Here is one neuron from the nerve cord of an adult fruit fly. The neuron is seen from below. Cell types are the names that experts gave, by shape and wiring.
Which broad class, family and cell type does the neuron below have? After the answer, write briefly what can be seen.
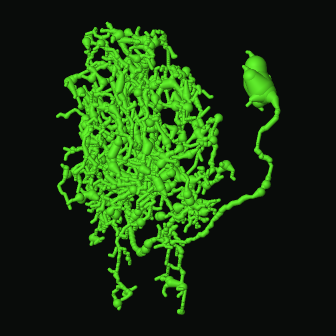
This is an efferent neuron of the nerve cord. Its family is hemilineage 00B. It is of cell type EN00B027. The picture shows dozens of branch ends. As drawn here it is taller than it is wide.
